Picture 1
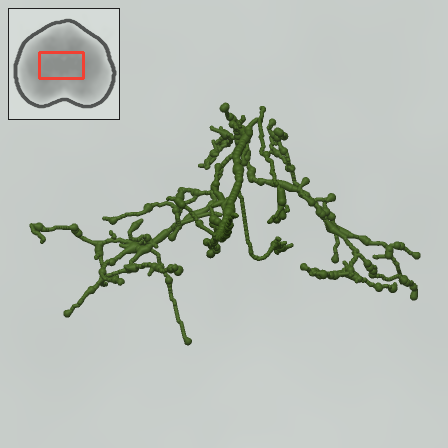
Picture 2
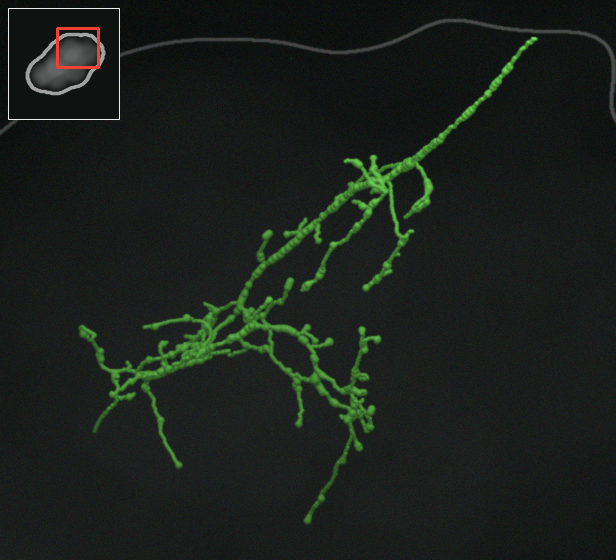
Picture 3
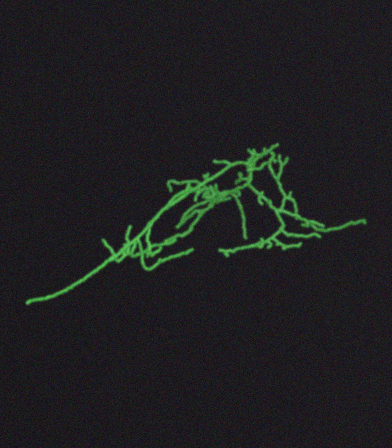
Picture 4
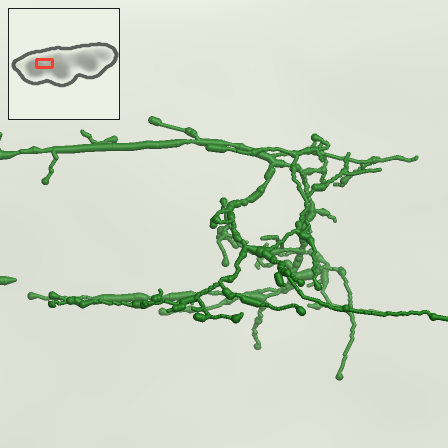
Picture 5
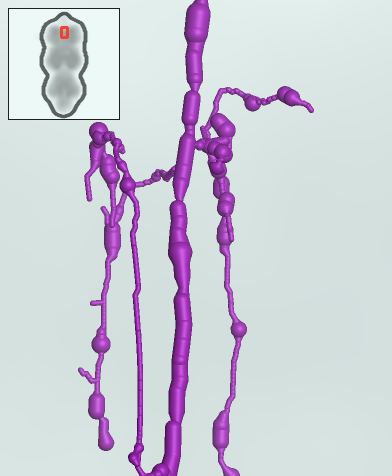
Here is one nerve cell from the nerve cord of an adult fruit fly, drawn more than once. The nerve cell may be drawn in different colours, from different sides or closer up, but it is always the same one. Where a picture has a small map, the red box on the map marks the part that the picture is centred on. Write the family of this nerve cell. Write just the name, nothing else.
hemilineage 00A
